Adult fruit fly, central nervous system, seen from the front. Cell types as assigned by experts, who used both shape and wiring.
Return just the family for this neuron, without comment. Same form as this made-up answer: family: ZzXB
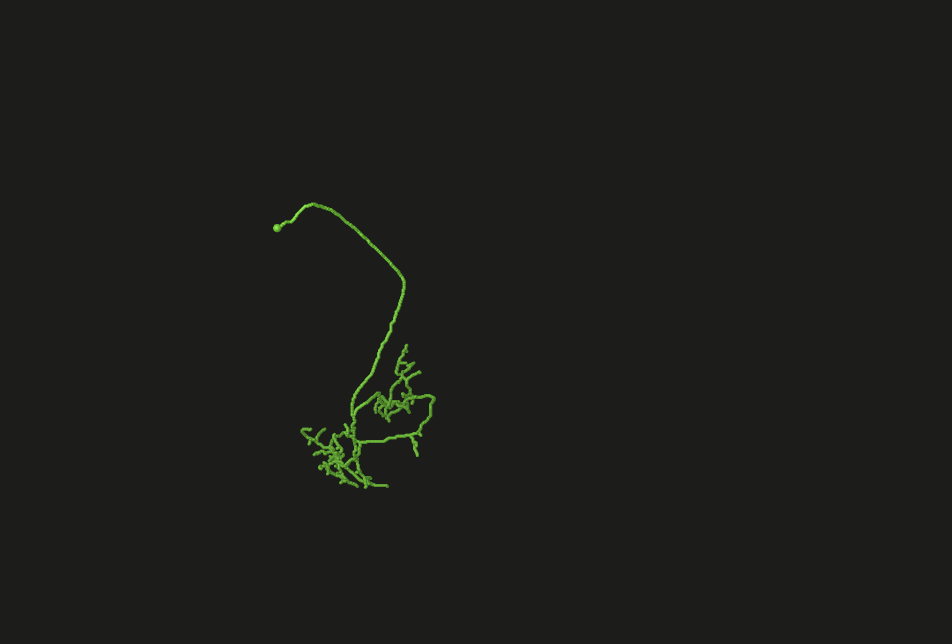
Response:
family: hemilineage WEDd1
